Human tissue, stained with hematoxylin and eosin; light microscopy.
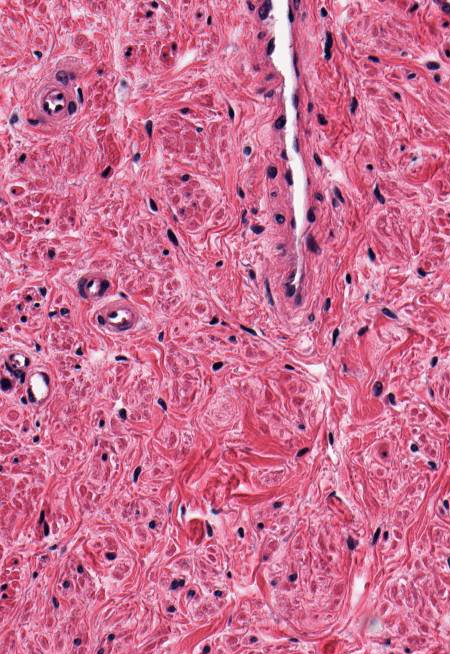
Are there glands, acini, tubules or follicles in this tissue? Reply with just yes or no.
No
